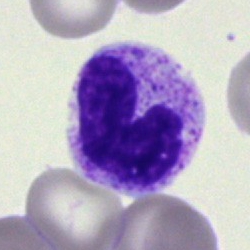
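Band neutrophil, the central cell in a stained human bone marrow smear. Its nucleus is deeply indented into a kidney-like shape, with the notch opening toward the upper right. The cytoplasm is pale pinkish-lilac, with fine purple granules scattered through it.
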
